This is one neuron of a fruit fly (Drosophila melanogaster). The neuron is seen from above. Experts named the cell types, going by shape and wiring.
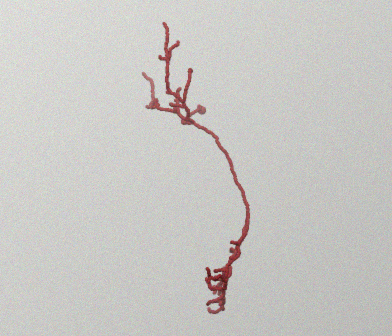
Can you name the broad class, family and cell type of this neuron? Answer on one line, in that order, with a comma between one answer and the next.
visual centrifugal neuron, LPT, LPT111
